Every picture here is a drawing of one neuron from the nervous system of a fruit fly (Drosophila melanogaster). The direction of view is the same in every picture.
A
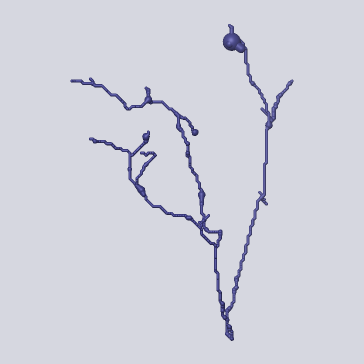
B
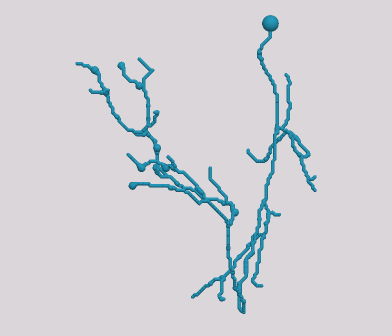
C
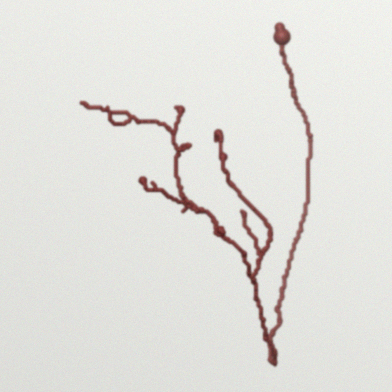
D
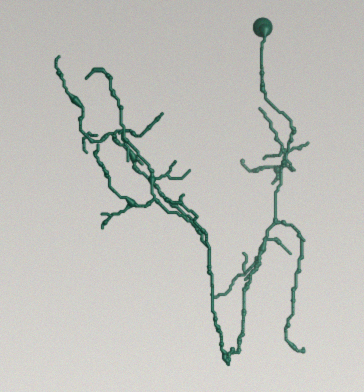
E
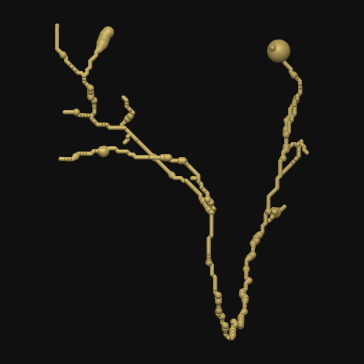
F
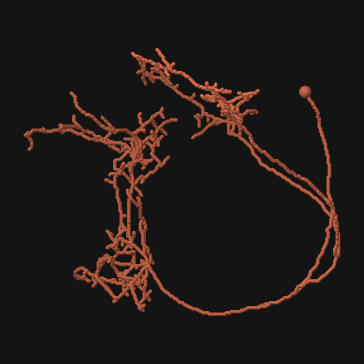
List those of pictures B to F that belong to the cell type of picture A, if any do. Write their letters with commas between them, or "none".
B, C, D, E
